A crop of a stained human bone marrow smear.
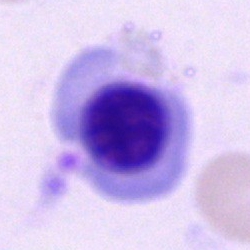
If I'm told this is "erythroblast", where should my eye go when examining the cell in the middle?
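The cell is an erythroblast, and item by item the picture reads as follows. Outline: irregular, with a rounded bulge of cytoplasm at the upper left. Chromatin: deep purple and dense-looking. Granules: none visible in the cytoplasm. Nuclear position: the cytoplasm forms a rim around the nucleus that is wider on the left than on the right, which sits less comfortably with the name.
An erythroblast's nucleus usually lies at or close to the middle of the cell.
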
